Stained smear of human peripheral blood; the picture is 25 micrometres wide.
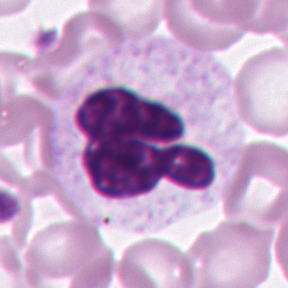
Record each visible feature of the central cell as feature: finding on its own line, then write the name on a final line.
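Nucleus: central, with cytoplasm surrounding it on all sides
Chromatin: dark purple, condensed
Cytoplasm: abundant, very pale
Granules: fine, violet, scattered throughout the cytoplasm
Cell type: segmented neutrophil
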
